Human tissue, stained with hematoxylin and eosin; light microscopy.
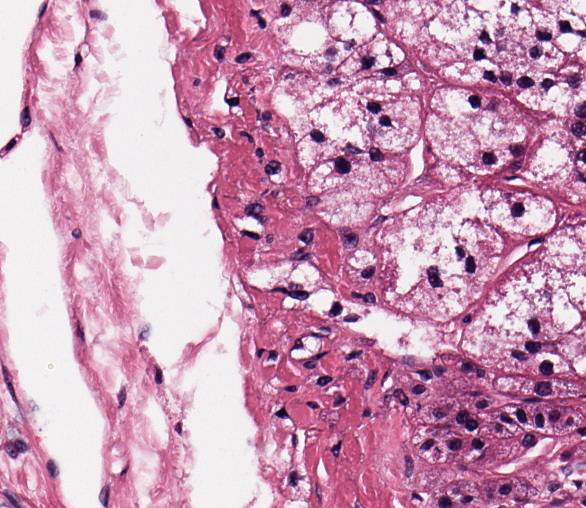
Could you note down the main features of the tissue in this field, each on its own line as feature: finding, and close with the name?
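Layout: nests of large pale cells upper right; fibrous tissue along left side
Cytoplasm: pale, foamy, finely vacuolated
Septa: thin, delicate, pink, between nests
Fibrous band: dense, pink, with elongated nuclei, down left edge of cellular area
Answer: adrenal gland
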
